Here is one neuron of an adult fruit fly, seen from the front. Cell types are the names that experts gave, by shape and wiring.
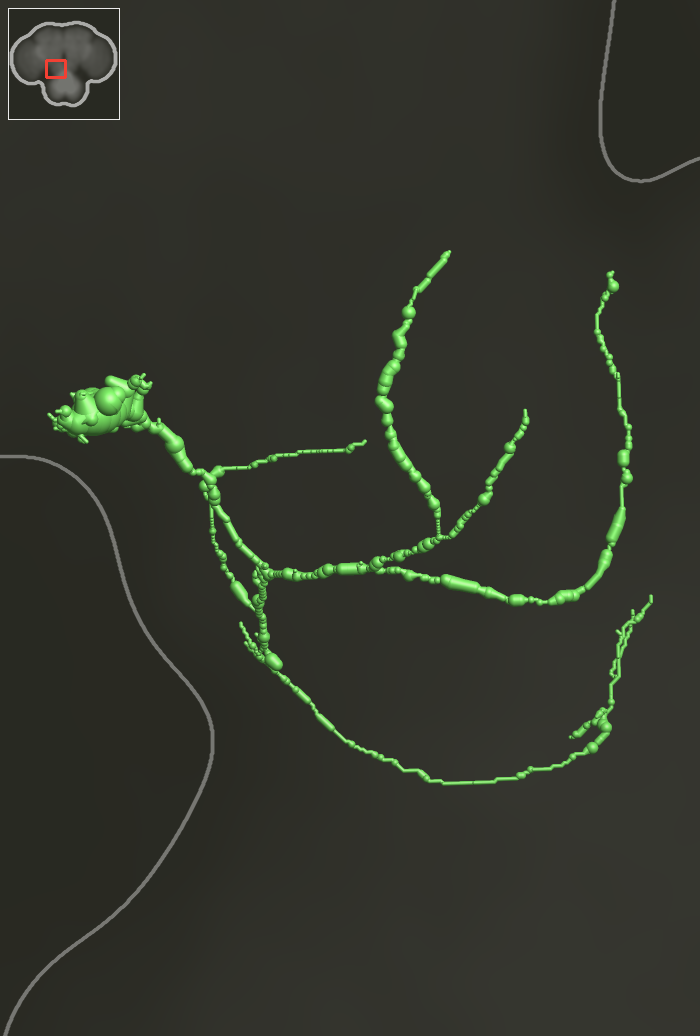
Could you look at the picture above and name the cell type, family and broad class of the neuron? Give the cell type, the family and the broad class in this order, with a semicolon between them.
DNg28; DNg; descending efferent neuron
